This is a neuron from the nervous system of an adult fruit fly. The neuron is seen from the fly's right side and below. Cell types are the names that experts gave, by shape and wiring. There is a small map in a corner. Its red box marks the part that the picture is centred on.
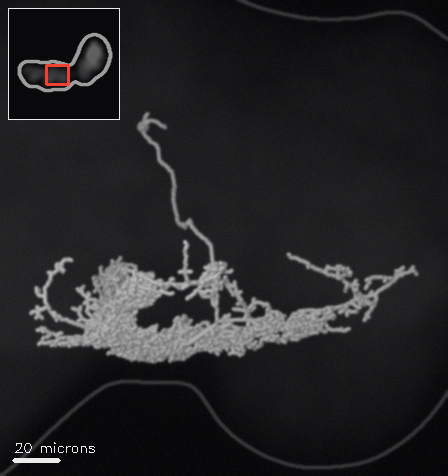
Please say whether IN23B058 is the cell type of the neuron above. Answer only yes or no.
no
